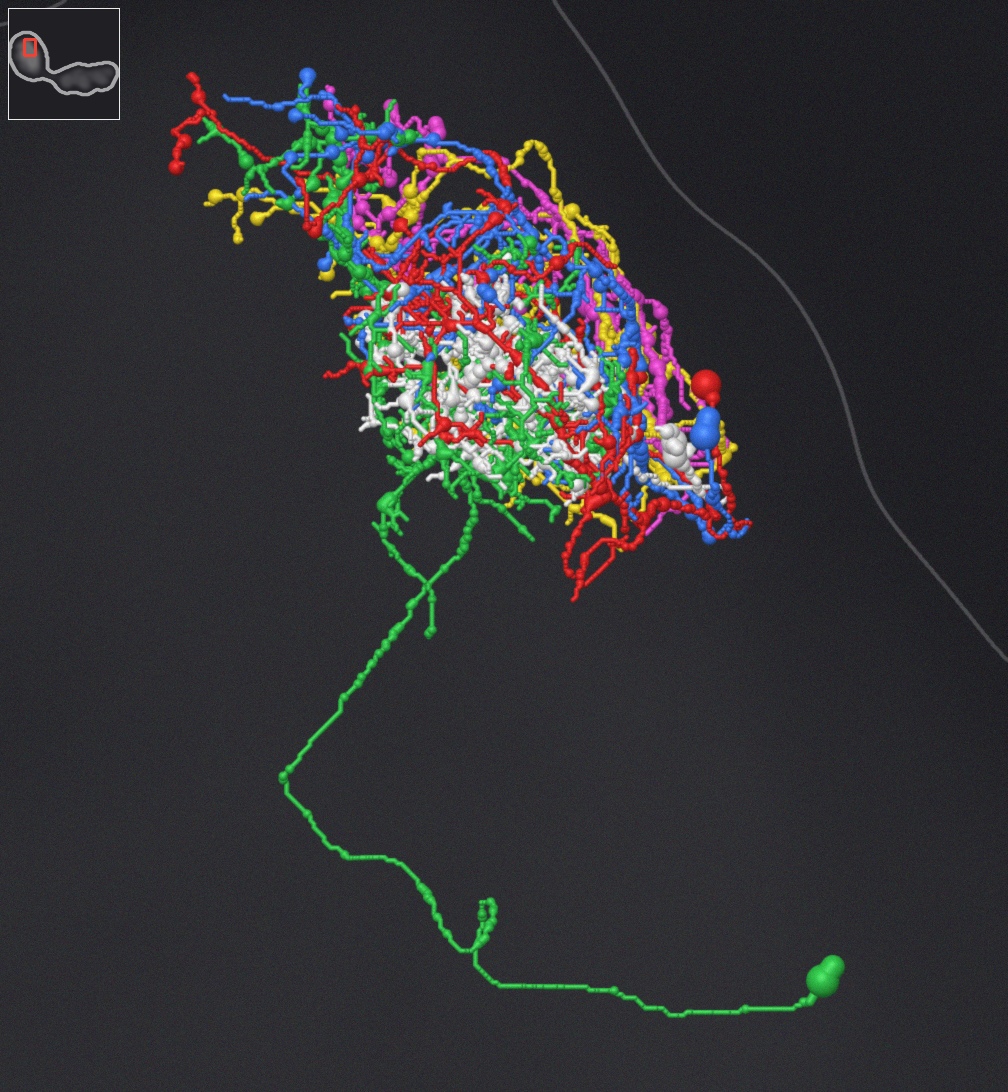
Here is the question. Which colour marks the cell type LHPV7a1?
green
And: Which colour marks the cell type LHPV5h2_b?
red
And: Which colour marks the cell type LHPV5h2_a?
blue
